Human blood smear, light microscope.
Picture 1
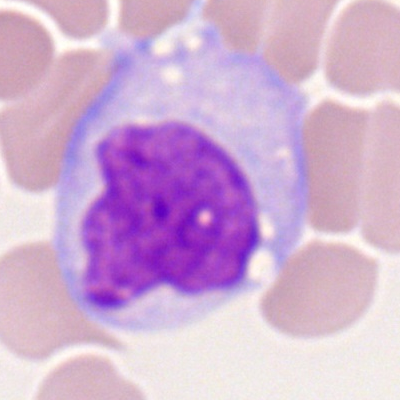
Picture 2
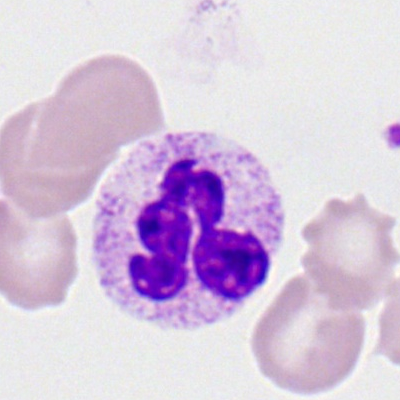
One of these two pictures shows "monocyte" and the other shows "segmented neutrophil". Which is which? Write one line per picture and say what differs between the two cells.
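Picture 1 is a monocyte. A few small clear vacuoles lie in the cytoplasm, most of them near the top of the cell.
Picture 2 is a segmented neutrophil. No vacuoles are seen in the cytoplasm.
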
